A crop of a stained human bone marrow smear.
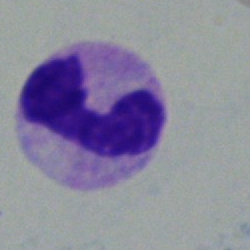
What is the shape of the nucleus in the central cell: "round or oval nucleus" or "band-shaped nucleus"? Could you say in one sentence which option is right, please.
The nucleus of this cell is drawn out into a curved band without separate lobes.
